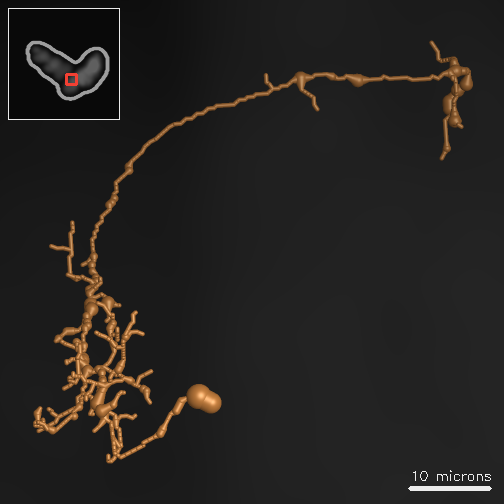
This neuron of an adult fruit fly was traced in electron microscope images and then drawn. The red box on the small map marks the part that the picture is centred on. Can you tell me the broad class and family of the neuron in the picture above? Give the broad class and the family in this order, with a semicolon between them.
optic-lobe intrinsic neuron; Tm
